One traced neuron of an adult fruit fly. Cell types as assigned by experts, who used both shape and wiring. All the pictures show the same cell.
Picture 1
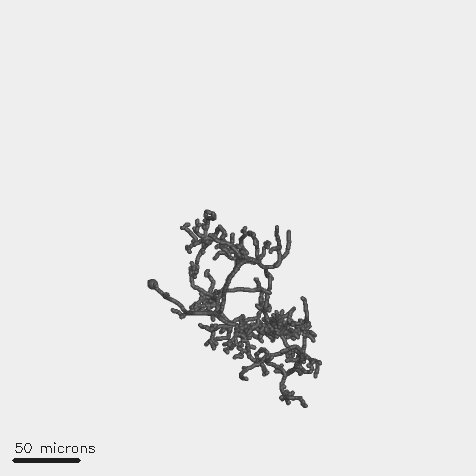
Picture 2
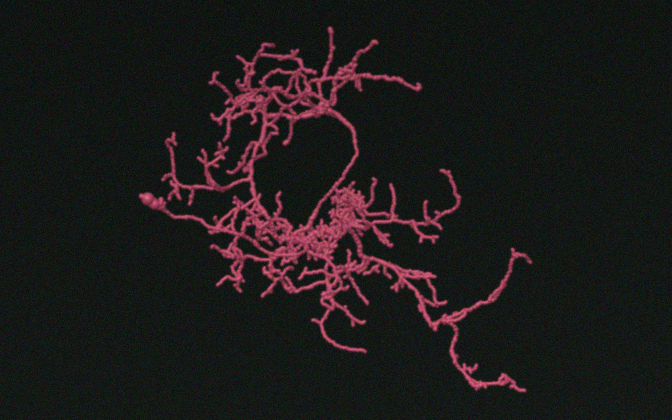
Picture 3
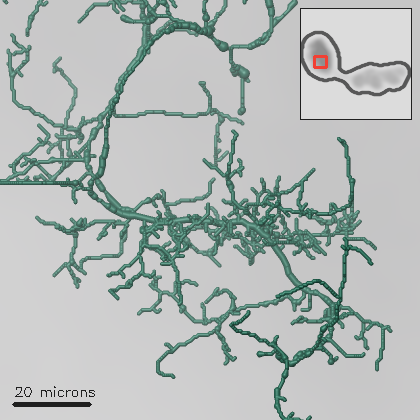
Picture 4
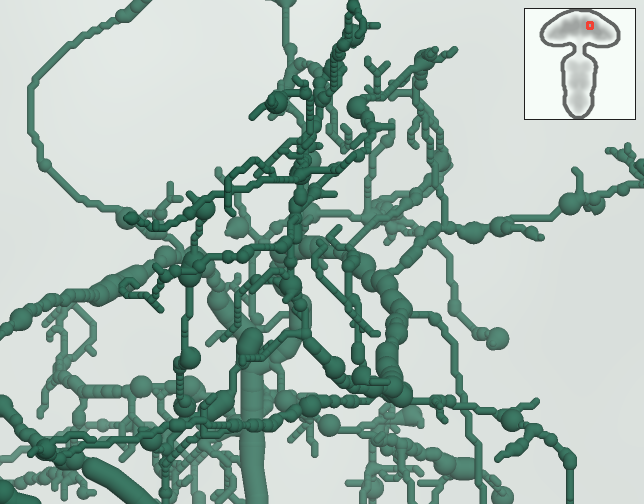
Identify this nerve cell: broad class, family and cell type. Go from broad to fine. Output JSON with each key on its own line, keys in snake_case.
{
 "broad_class": "central-brain intrinsic neuron",
 "family": "hemilineage ALl1_ventral",
 "cell_type": "CB2940"
}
